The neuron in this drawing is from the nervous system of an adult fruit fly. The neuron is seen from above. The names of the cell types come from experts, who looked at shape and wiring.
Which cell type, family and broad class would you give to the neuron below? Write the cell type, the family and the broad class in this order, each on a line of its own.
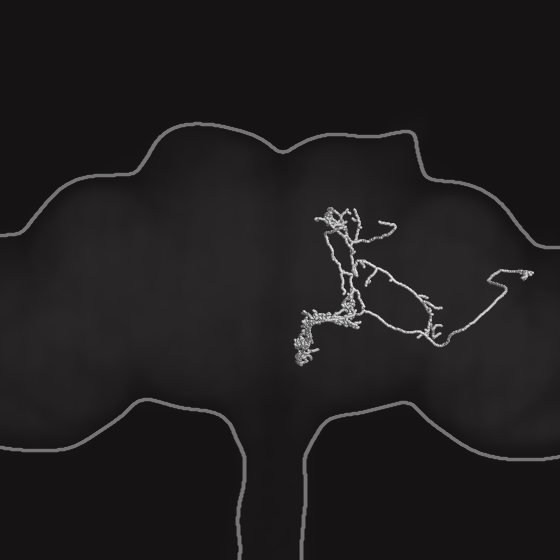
ATL002
hemilineage SIPa1_dorsal
central-brain intrinsic neuron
